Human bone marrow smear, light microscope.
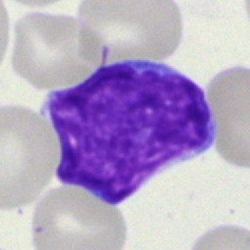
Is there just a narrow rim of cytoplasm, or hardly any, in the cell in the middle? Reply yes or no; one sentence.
Yes, most of this cell is taken up by its nucleus.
